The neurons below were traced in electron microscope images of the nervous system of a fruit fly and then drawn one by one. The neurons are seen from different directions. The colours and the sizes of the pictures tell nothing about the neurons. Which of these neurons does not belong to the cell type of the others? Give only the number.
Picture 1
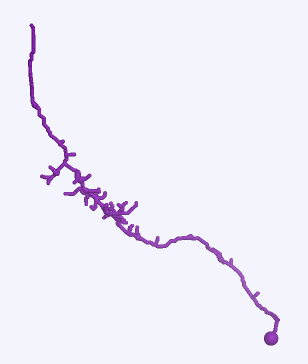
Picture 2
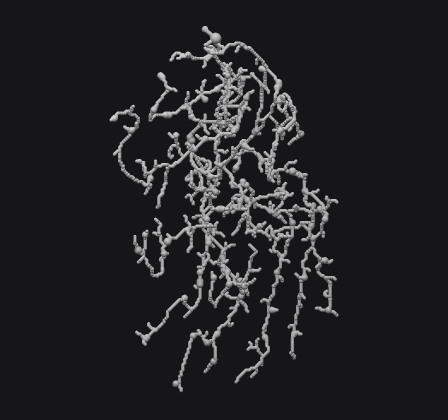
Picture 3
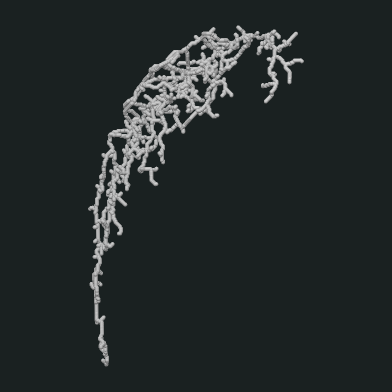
1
